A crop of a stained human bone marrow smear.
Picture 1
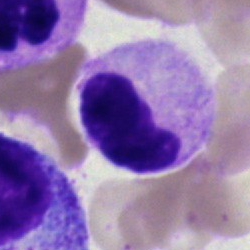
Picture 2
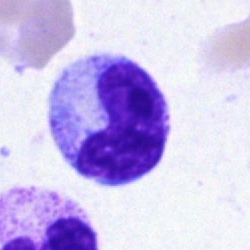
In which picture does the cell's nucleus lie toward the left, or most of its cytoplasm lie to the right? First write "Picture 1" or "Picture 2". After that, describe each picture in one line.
Picture 1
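Picture 1: The nucleus lies off-centre toward the lower left of the cell.
Picture 2: The nucleus sits toward the right side of the cell.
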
